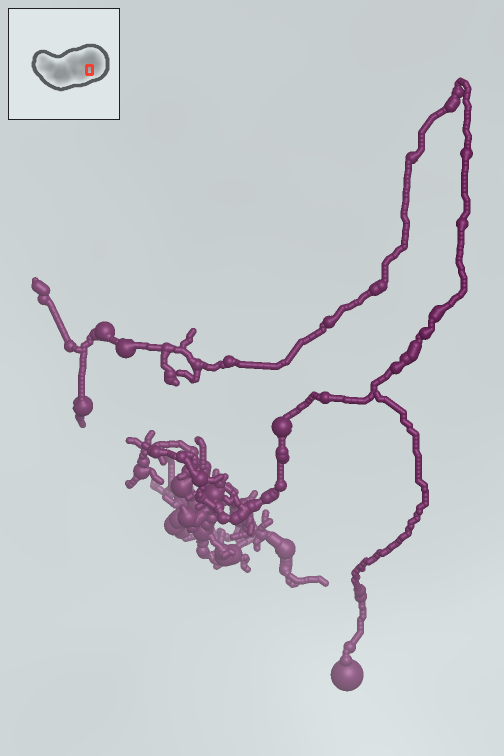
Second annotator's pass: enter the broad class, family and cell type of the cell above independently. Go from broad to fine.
optic-lobe intrinsic neuron; Li; Li21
